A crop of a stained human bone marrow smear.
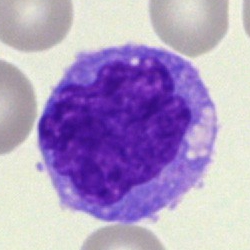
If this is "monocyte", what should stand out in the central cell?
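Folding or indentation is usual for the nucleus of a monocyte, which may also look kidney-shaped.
This nucleus is irregular, with folds and indentations along its edge, in keeping with a monocyte.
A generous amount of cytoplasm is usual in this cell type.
Here the nucleus lies toward the left, leaving a wider rim of cytoplasm on the right. The chromatin has a patchy, lacy texture rather than forming a uniform dark mass. A few small clear vacuoles lie in the cytoplasm on the right side.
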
